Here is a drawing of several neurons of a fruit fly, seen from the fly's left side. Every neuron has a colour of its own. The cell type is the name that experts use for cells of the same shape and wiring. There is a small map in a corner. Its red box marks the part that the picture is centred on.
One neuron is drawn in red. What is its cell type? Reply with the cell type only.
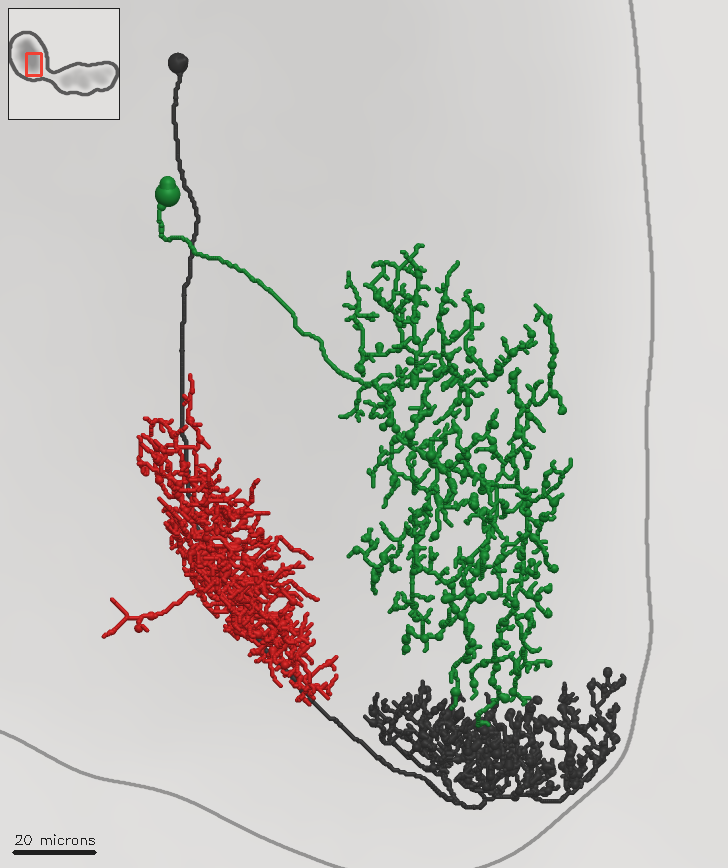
Pm8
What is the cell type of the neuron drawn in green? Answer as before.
Pm6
